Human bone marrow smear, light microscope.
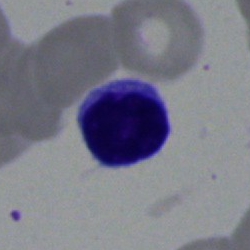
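Lymphocyte, the central cell in a stained bone marrow smear. Its outline is roughly round and smoothly edged. Dense chromatin stains a very dark purple. Cytoplasm appears only as a very thin blue rim along the upper edge, and no vacuoles can be seen.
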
